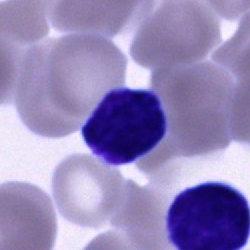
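Lymphocyte, nucleus filling nearly the whole cell. Chromatin dense, deep blue-purple, without visible nucleoli. No granules visible anywhere in the cell.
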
